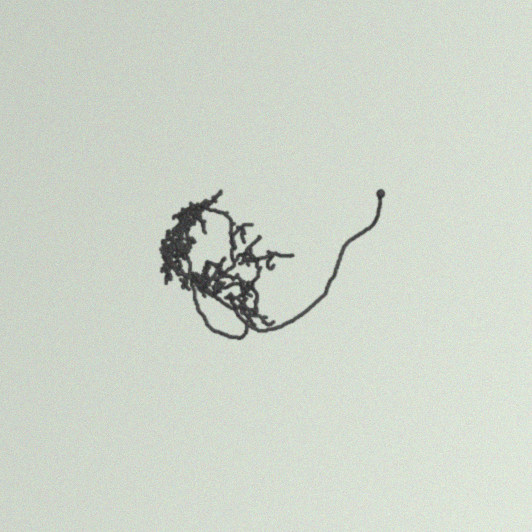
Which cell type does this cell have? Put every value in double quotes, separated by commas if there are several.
"AVLP558"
